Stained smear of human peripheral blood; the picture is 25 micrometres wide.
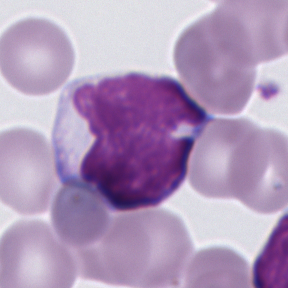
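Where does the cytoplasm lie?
In a pale band, mostly on the left of the cell, very pale greyish blue in colour.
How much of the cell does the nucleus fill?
Most of it; its chromatin is finely stranded rather than coarsely clumped.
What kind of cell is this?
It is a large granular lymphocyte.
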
